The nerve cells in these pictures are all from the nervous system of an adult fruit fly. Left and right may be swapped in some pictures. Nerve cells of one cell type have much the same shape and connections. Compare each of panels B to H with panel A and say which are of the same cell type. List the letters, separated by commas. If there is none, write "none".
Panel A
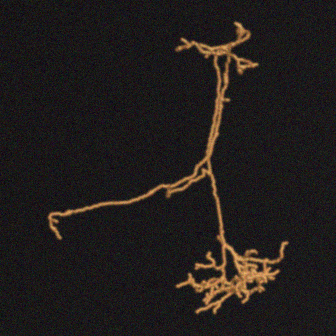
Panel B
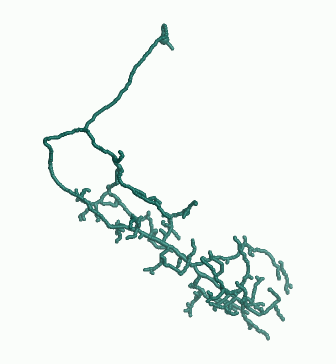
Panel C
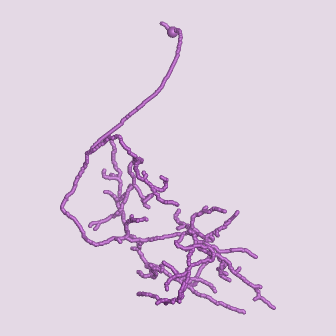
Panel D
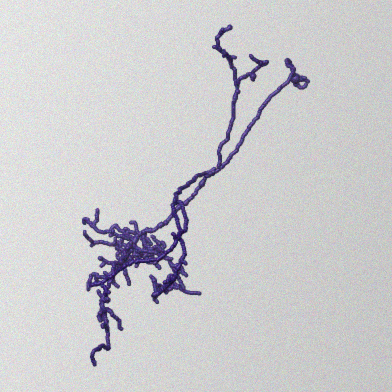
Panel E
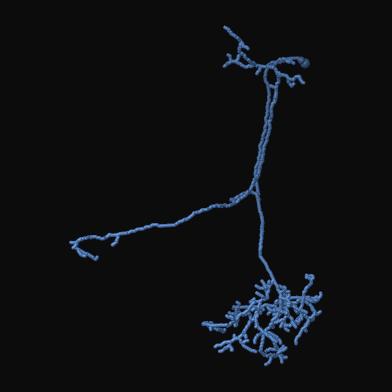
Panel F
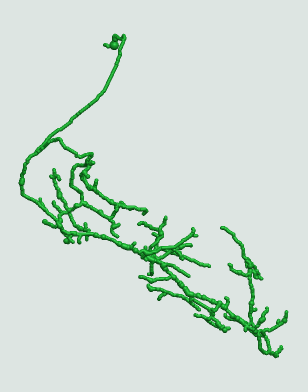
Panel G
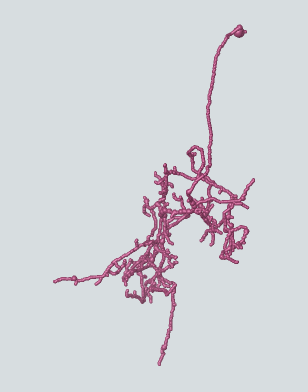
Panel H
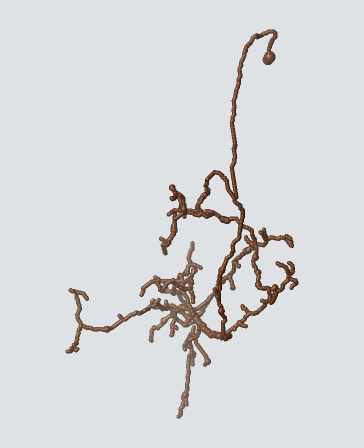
D, E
